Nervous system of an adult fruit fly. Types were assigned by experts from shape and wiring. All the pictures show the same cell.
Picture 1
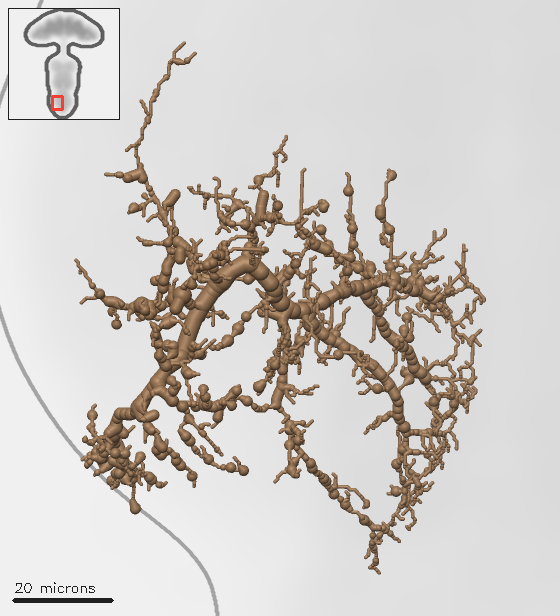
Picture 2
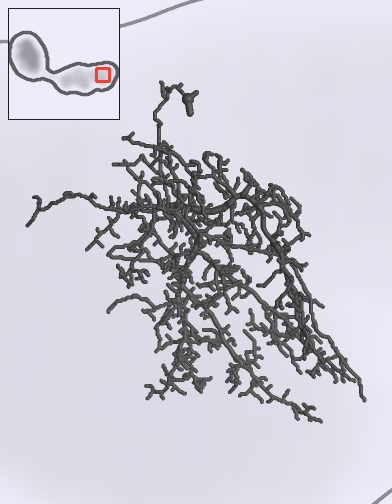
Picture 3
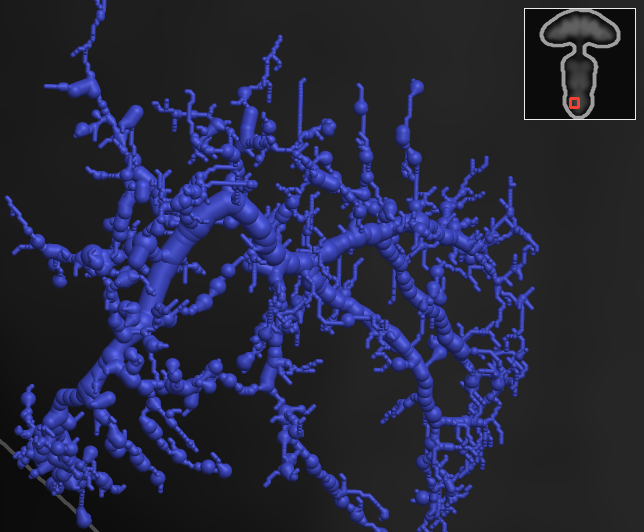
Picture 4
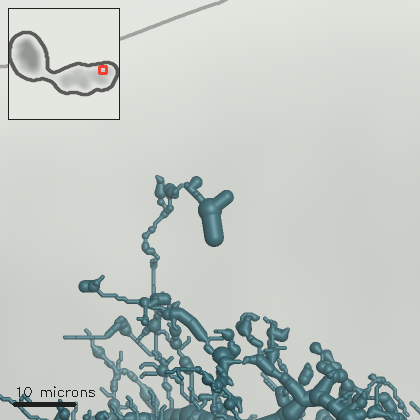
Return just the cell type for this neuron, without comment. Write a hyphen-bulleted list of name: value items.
- cell type: IN19A037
